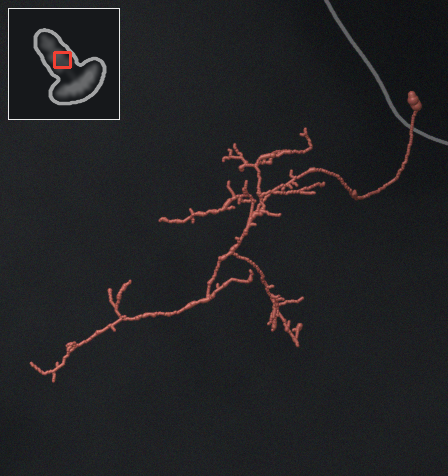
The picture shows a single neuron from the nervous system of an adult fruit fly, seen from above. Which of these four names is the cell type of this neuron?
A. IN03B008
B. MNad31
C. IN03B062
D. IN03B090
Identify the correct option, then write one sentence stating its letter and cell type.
From the options, D supplies the neuron's cell type, IN03B090.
